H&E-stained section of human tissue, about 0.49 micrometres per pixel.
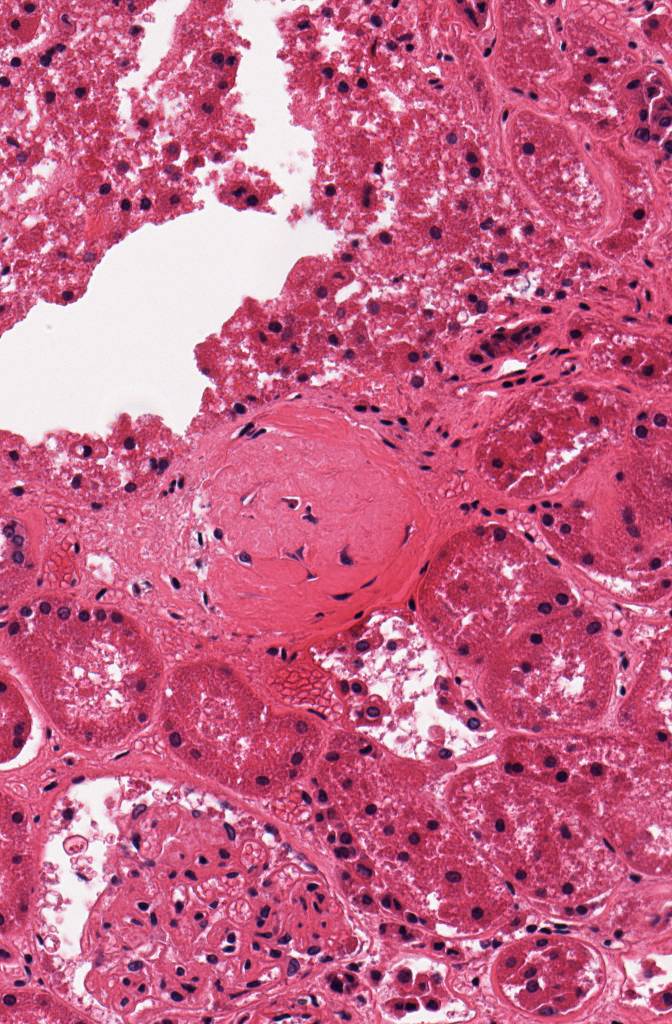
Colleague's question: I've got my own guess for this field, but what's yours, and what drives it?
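This is the cortical labyrinth of the kidney. First, a glomerulus with many nuclei among capillary loops sits within a capsule at lower left, across a narrow clear space.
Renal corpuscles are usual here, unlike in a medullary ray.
Second, closely packed round and oval tubules have single-layered cuboidal to low columnar cells with granular eosinophilic cytoplasm.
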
